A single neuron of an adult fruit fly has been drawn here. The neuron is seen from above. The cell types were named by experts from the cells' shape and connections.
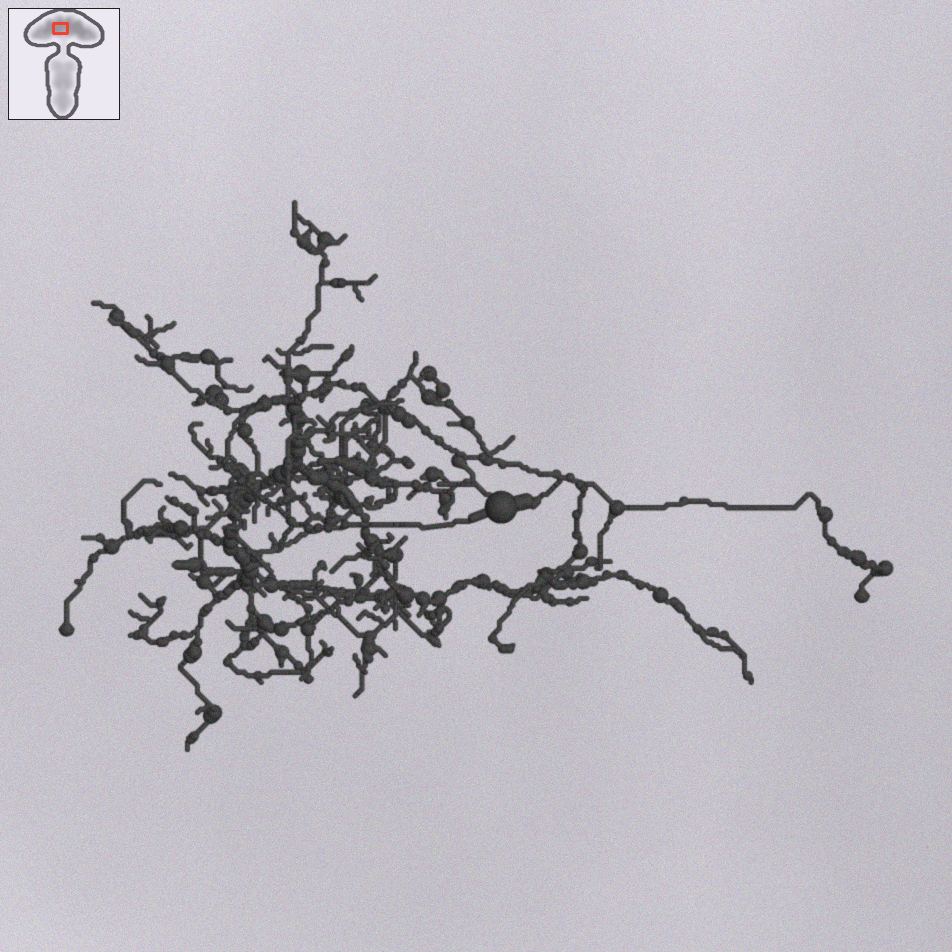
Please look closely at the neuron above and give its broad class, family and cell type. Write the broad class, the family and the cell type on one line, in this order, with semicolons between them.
central-brain intrinsic neuron; hemilineage SMPp&v1_posterior; CL184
